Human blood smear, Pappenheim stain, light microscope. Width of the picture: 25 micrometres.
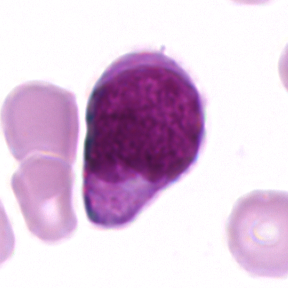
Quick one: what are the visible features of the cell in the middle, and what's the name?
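The cell is egg-shaped, broader at the top and narrowing towards the lower left. At the lower pole the cytoplasm forms a zone of paler lilac than the rim elsewhere, and this zone contains fine purplish granules. No vacuoles are seen in the cytoplasm. The cell is an atypical promyelocyte.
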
